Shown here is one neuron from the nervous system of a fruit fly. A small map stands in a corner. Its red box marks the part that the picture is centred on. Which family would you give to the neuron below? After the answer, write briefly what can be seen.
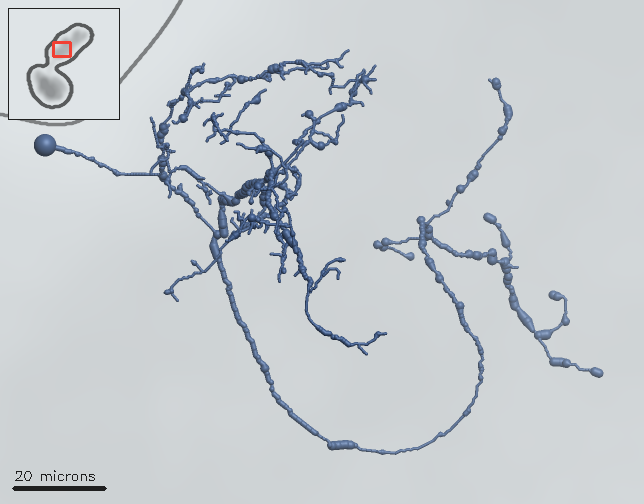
Its family is hemilineage 06B. Its broad class is nerve-cord intrinsic neuron. The cell body can be seen at the upper left of the picture. By the scale bar it is about 120 microns wide in this view. Dozens of branch ends can be seen.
